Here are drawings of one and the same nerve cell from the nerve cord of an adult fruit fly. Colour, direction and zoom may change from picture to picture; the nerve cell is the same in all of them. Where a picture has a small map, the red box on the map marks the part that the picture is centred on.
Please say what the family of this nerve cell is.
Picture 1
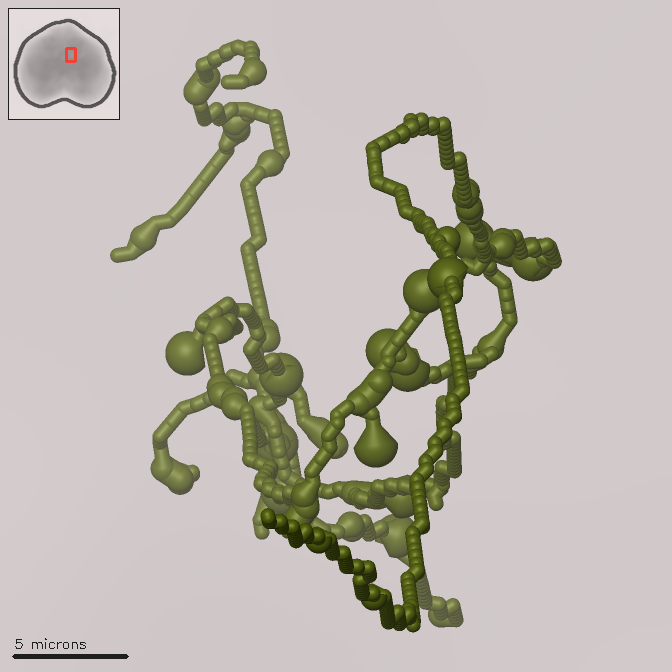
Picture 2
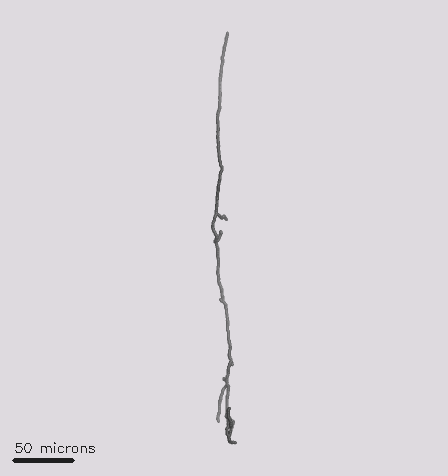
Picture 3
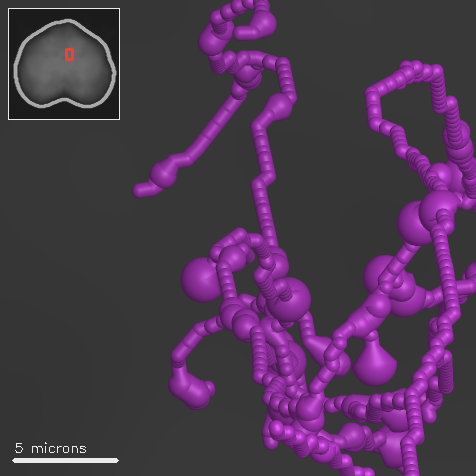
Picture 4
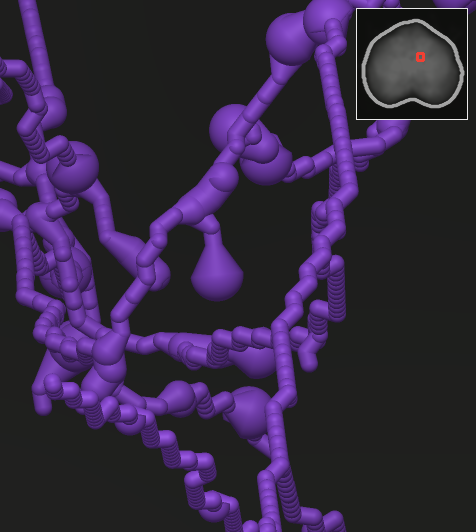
hemilineage PSp2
